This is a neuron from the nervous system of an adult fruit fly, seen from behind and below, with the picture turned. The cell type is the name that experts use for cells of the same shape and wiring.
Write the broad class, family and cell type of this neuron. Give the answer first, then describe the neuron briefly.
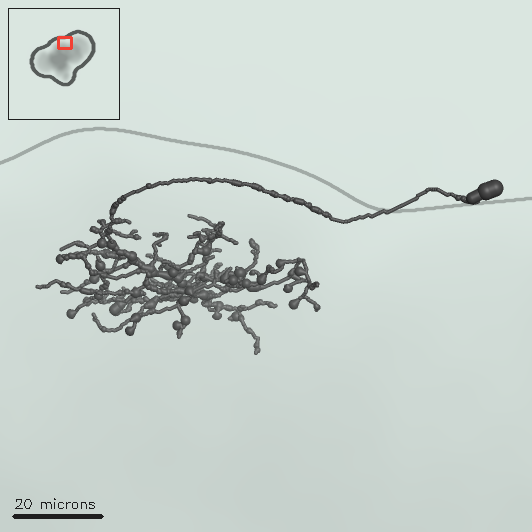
This is a central-brain intrinsic neuron. The family is hemilineage MD_SA1. Its cell type is GNG269. By the scale bar it is about 100 microns wide in this view. The picture shows dozens of branch ends.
